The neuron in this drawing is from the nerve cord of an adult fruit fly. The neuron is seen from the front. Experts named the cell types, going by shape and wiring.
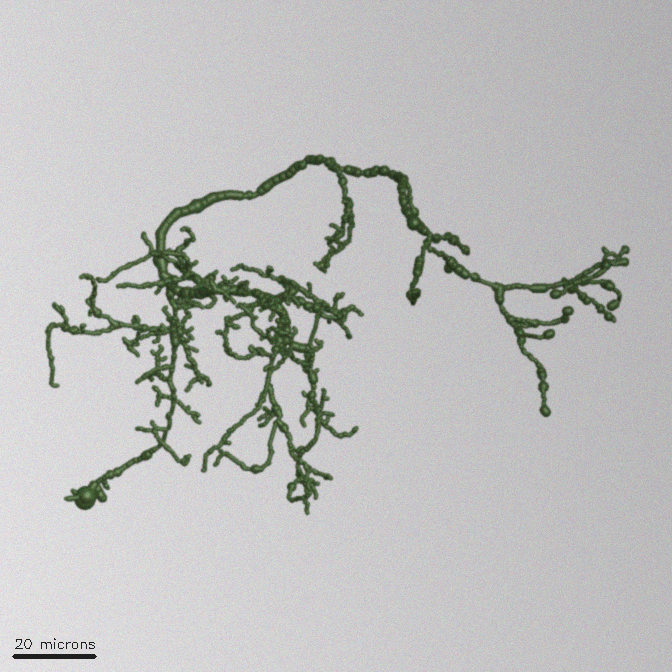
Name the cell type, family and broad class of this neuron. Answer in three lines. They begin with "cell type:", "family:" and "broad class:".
cell type: AN06A015
family: hemilineage 06A
broad class: ascending neuron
